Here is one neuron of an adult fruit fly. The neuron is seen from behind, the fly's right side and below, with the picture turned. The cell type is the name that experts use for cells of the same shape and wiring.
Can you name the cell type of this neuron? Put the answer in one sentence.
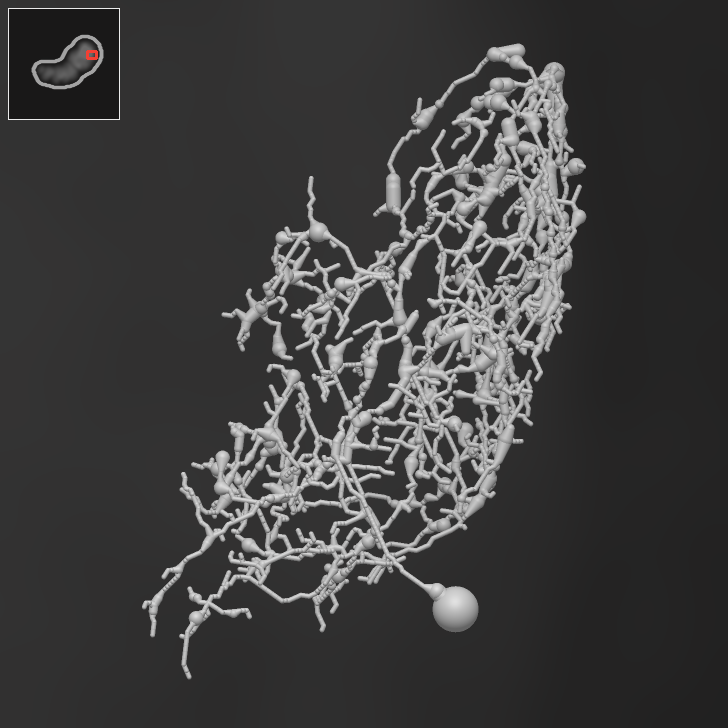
The cell type is AVLP353.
